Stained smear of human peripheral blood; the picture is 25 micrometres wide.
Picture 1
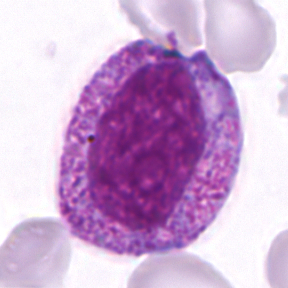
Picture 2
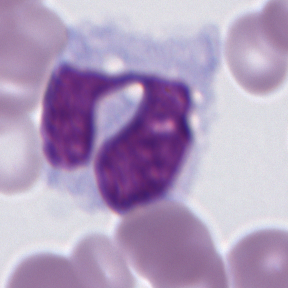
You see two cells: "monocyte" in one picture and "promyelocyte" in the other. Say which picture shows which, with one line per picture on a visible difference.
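In picture 1 we see a promyelocyte: The cytoplasm is densely packed with reddish-purple granules.
In picture 2 we see a monocyte: No distinct granules are seen in the cytoplasm.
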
